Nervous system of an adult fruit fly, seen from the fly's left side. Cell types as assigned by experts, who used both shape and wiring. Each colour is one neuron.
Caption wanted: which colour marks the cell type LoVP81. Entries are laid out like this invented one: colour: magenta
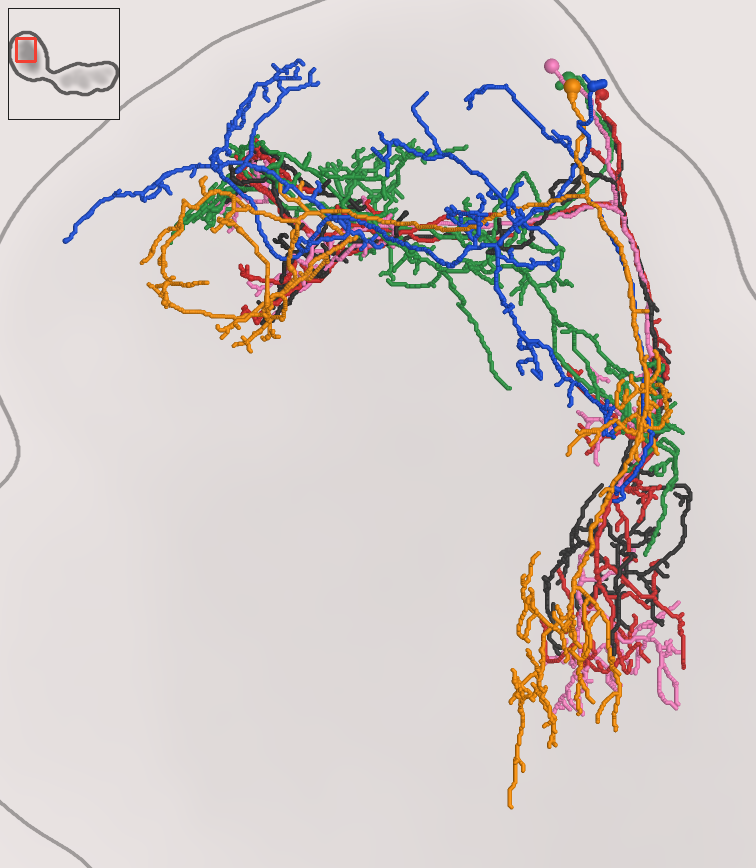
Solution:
colour: red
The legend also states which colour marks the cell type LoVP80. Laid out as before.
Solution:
colour: black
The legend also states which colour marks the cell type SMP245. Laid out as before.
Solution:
colour: green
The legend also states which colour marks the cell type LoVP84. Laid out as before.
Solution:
colour: pink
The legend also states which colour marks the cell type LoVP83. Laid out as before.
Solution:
colour: orange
